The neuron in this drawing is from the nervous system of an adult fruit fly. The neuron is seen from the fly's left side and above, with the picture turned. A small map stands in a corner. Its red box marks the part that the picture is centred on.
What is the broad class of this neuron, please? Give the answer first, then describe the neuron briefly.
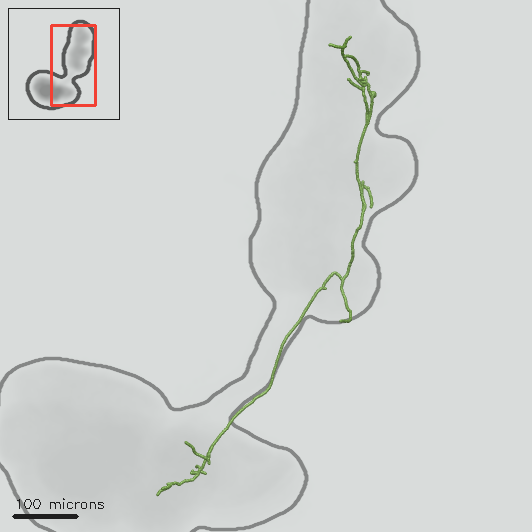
Its broad class is sensory neuron ascending to the brain. From top to bottom in the picture it spans about 750 microns. In this view it is taller than it is wide.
